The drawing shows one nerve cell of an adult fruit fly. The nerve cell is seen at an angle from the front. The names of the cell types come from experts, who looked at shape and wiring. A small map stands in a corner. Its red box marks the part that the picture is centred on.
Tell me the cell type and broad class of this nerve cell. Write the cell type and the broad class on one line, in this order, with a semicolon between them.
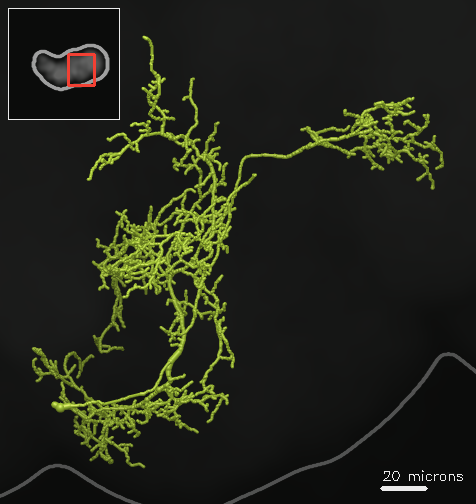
VES087; central-brain intrinsic neuron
